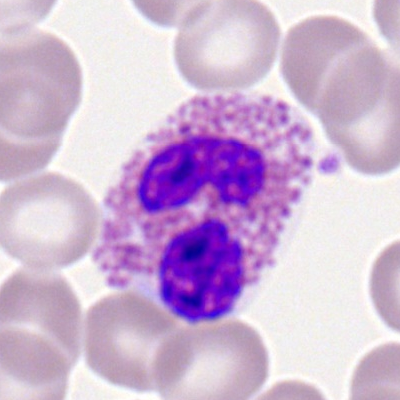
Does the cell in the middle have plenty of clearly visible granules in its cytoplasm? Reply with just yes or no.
Yes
